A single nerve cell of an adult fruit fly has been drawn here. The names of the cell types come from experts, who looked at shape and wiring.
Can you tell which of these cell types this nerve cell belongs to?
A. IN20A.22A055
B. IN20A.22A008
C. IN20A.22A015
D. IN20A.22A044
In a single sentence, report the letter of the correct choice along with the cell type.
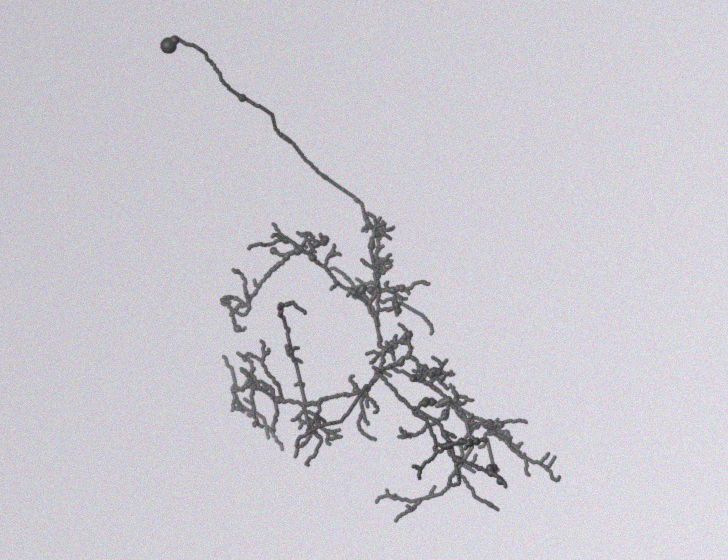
The nerve cell represents the cell type IN20A.22A055, found under option A.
